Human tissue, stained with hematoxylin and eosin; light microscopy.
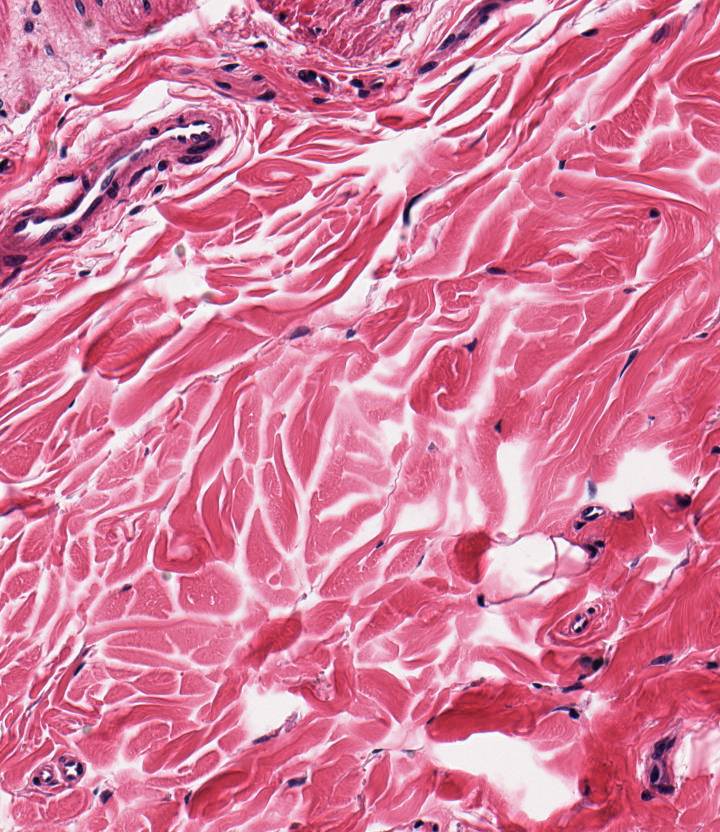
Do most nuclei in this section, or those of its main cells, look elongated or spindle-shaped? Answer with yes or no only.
Yes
